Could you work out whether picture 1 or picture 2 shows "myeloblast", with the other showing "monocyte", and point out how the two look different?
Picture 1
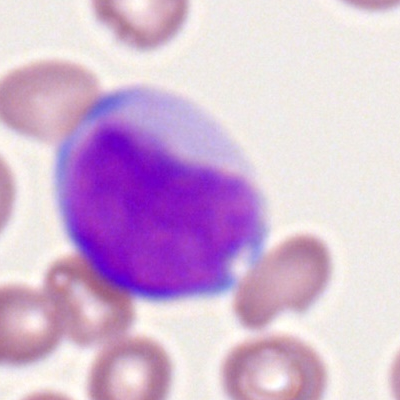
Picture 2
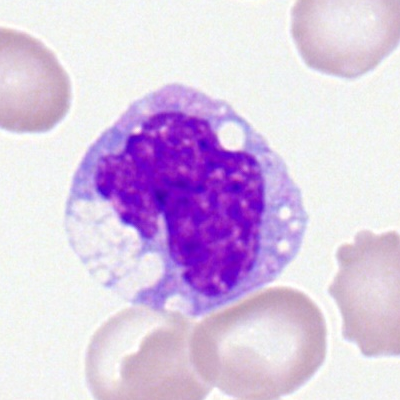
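Picture 1: myeloblast. Picture 2: monocyte. Outline: picture 1 smooth and rounded-oval; picture 2 rounded but slightly angular and irregular. Nucleus in picture 1 fills most of the cell.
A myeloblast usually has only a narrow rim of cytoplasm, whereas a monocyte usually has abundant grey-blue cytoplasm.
Cytoplasm: picture 1 pale blue, turning darker blue at the cell edge; picture 2 plentiful, pale greyish-blue to lilac. Chromatin in picture 2: dark purple with patchy lighter areas, mottled. Vacuoles in picture 2: a cluster of many clear ones filling the lower-left cytoplasm, plus a single round clear one at the upper right edge of the nucleus.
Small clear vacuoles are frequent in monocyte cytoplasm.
Granules: none visible in picture 1; no coarse dark or orange granules in picture 2. Picture 1 also: a red cell touching the lower right edge of the cell.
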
